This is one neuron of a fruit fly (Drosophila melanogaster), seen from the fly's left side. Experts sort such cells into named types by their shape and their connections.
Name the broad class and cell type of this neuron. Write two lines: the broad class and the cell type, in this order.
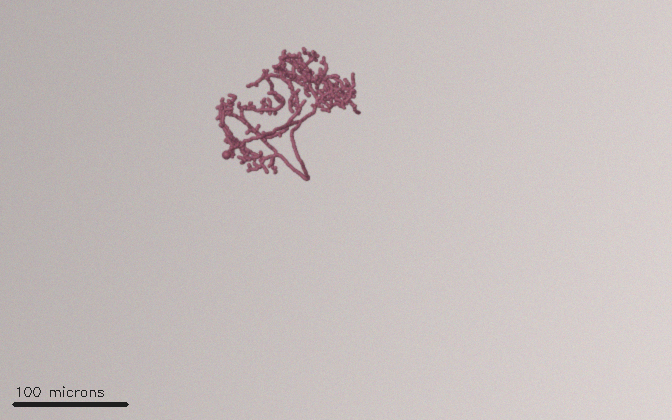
central-brain intrinsic neuron
SMP152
